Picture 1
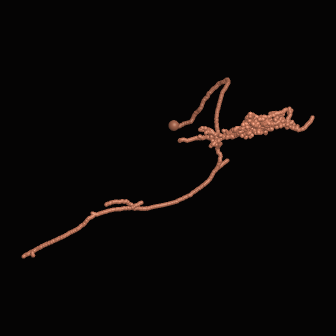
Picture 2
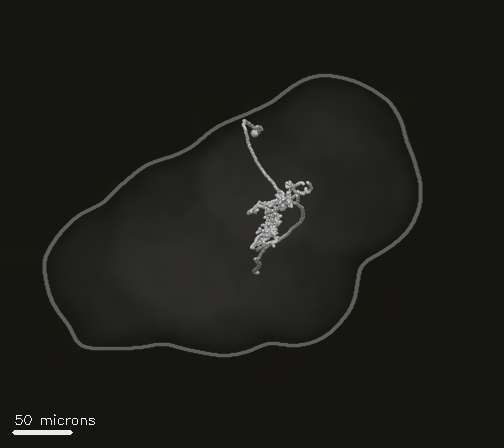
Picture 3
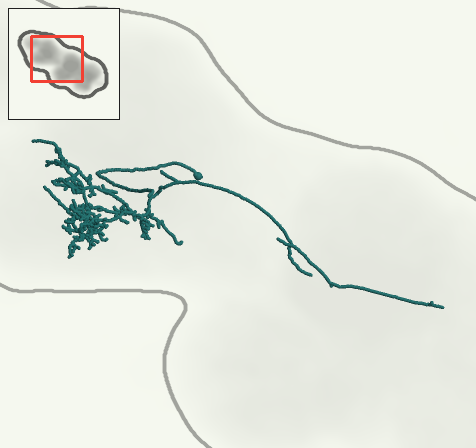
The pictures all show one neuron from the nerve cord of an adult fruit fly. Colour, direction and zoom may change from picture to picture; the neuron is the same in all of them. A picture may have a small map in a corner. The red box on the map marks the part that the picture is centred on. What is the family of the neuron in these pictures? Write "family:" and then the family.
family: hemilineage 23B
